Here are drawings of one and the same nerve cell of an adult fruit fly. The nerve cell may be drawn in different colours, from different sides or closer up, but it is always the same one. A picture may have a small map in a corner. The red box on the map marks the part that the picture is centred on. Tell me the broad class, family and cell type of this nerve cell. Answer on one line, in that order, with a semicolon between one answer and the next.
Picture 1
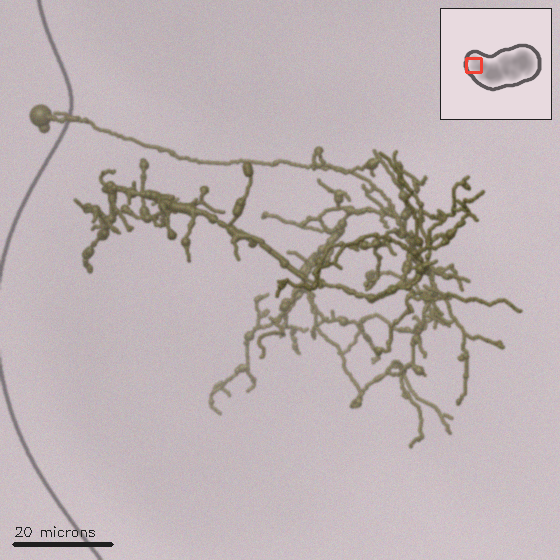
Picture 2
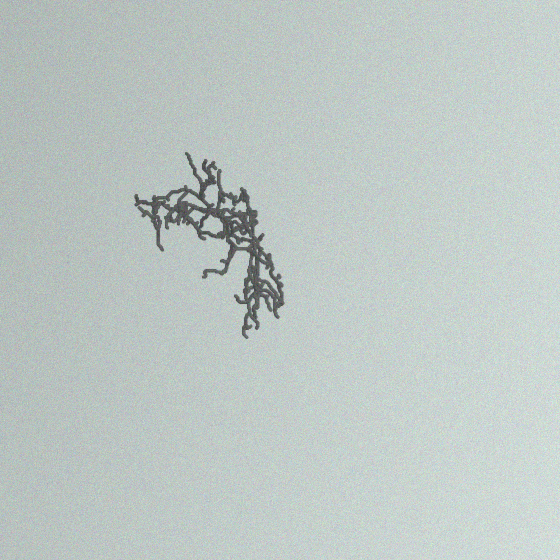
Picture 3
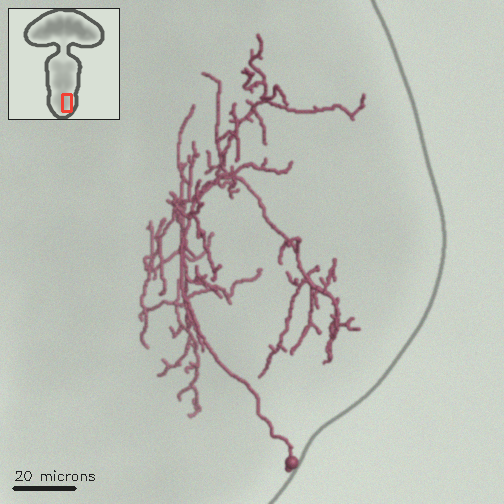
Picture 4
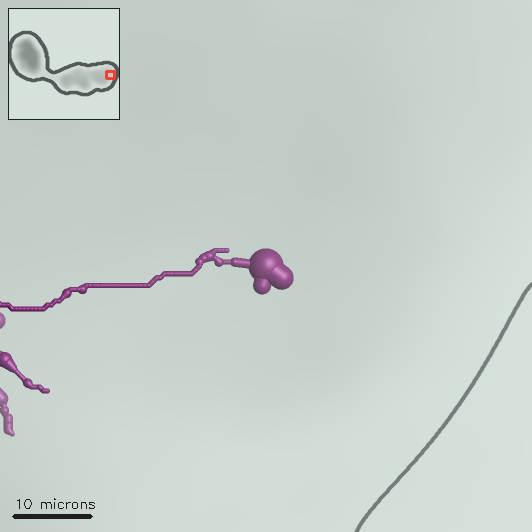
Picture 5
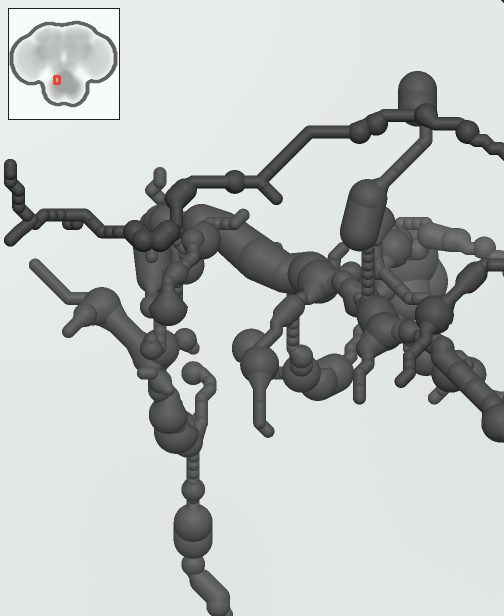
nerve-cord intrinsic neuron; hemilineage 21A; IN21A051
